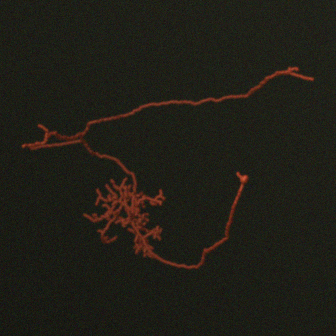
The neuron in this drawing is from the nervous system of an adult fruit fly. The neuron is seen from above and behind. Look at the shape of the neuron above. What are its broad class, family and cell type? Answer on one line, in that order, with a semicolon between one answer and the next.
central-brain intrinsic neuron; class CX; FS2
